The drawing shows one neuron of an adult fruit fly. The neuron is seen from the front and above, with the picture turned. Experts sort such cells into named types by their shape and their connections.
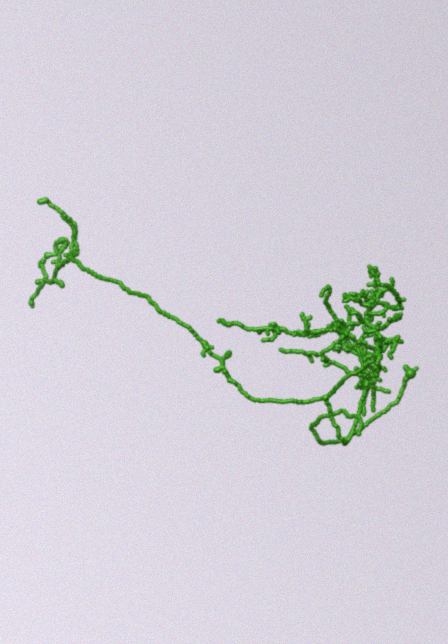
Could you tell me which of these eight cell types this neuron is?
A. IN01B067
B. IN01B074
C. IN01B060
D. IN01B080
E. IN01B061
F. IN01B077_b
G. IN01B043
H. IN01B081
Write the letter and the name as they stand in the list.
G. IN01B043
